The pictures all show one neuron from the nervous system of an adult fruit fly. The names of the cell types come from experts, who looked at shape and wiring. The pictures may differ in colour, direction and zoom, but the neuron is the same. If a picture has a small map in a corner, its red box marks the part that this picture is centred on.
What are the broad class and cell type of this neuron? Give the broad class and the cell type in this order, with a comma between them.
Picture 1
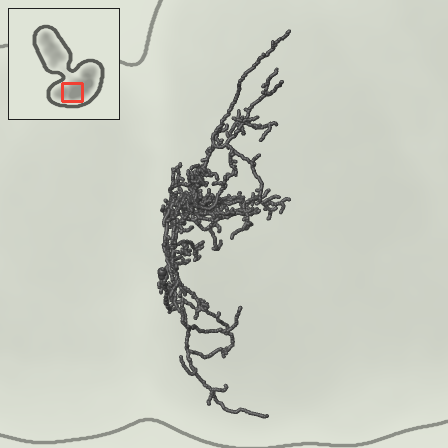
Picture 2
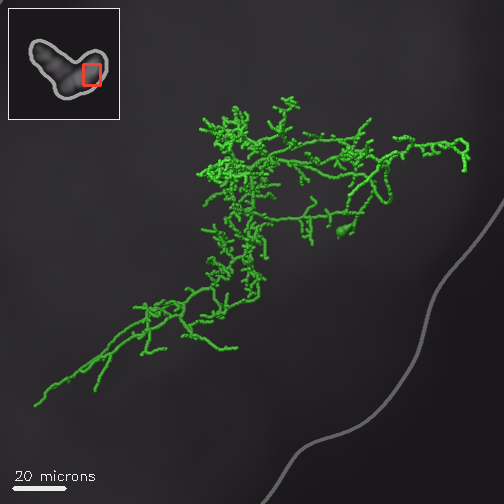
central-brain intrinsic neuron, CB2371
